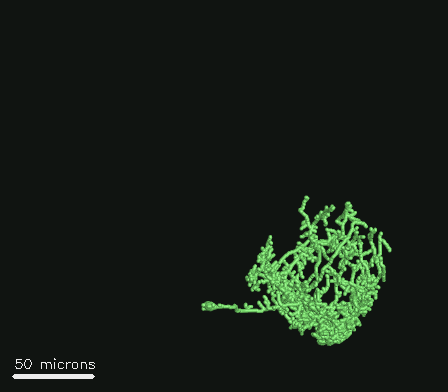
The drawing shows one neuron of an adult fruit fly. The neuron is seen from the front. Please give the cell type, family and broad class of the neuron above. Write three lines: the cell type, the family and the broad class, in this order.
IN14A004
hemilineage 14A
nerve-cord intrinsic neuron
